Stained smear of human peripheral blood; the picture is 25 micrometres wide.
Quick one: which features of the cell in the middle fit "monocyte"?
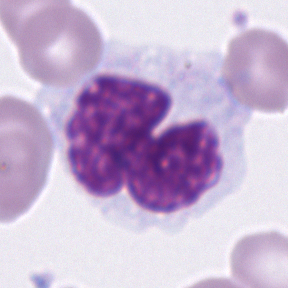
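Chromatin first: it is patchy, with lighter spaces lying between darker clumps. Cytoplasm next: it forms a broad, pale grey-blue rim around the nucleus. Granules last: the cytoplasm contains only fine, faint ones.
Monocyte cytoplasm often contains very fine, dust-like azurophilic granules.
The fine, faint granules in this cell go with that usual picture of a monocyte.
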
